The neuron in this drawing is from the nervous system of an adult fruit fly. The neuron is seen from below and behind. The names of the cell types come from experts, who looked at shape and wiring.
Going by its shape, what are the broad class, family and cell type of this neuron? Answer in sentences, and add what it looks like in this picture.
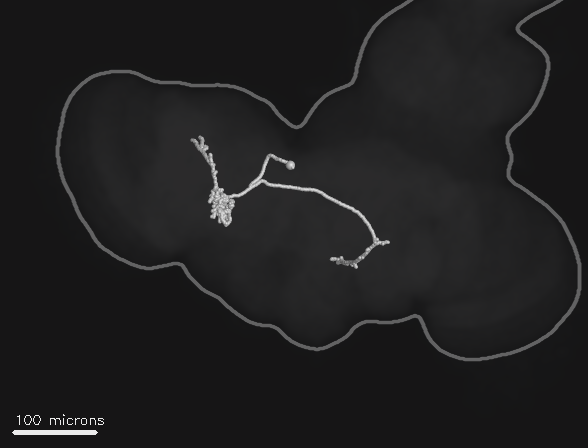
It is a central-brain intrinsic neuron. The family is hemilineage DM4_ventral. Its cell type is WED144. From left to right in the picture it spans about 250 microns. In this view it is wider than it is tall.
